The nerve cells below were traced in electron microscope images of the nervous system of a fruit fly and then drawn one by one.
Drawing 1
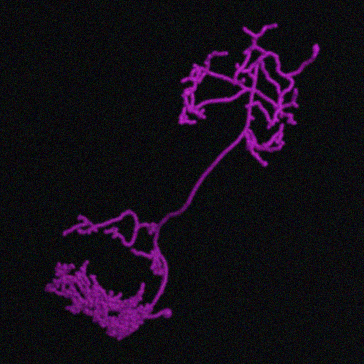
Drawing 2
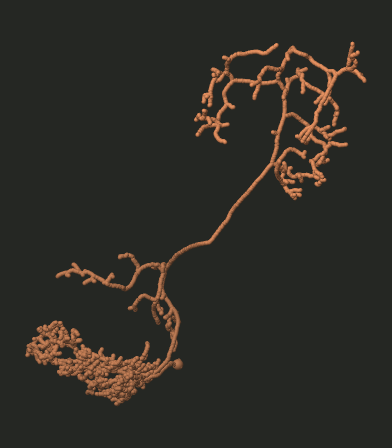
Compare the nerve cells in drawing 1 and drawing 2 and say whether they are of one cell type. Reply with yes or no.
yes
